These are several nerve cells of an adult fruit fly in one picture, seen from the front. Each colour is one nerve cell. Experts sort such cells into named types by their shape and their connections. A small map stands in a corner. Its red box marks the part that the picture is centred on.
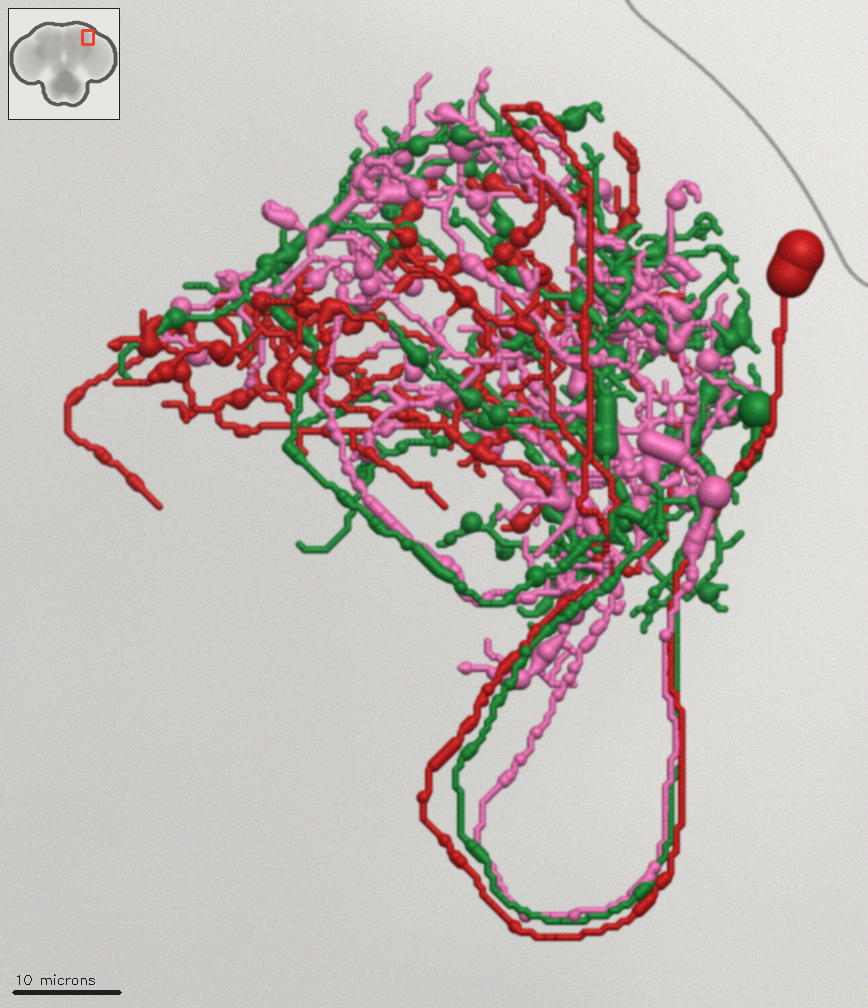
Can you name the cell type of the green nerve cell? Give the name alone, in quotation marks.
"LHAV4a1_a"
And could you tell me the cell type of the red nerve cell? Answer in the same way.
"LHAV4a5"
